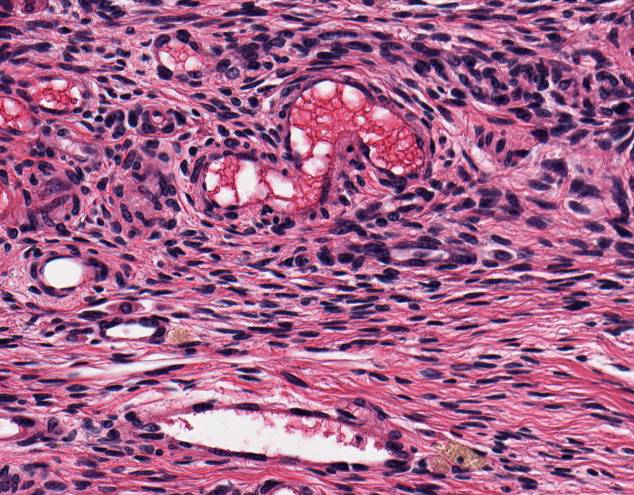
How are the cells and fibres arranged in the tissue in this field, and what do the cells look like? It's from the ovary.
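In the lower half, spindle cells run mainly horizontally in parallel streams, with small clumps of golden-brown granular pigment in the stroma. Stromal nuclei look elongated and darkly stained, cytoplasm scant. And near the left edge, about mid-height, a small round empty lumen.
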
